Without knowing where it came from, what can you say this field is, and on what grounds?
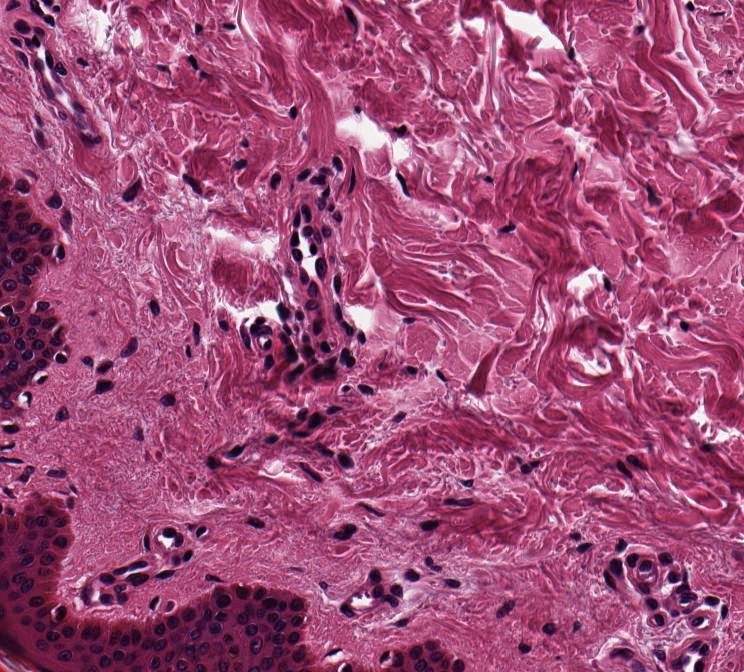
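Main tissue: dermis. Sparse spindle-shaped fibroblast nuclei scattered between collagen bundles.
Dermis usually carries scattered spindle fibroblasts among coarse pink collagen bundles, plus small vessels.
Small cross-cut vessels grouped in the lower field, near bottom centre and bottom right.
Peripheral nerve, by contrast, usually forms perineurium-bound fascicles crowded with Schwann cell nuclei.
Collagen next to the epithelium finer and paler pink than in the upper and right parts of the field. Small white clefts between some bundles, mostly in the upper half.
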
